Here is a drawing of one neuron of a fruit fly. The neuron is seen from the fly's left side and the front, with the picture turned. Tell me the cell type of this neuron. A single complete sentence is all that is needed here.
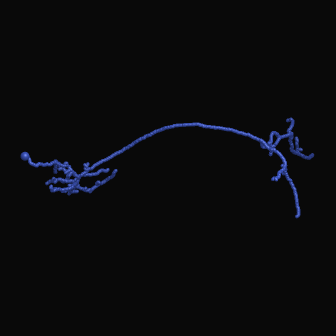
So far as cell type goes, this neuron is CB1008.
